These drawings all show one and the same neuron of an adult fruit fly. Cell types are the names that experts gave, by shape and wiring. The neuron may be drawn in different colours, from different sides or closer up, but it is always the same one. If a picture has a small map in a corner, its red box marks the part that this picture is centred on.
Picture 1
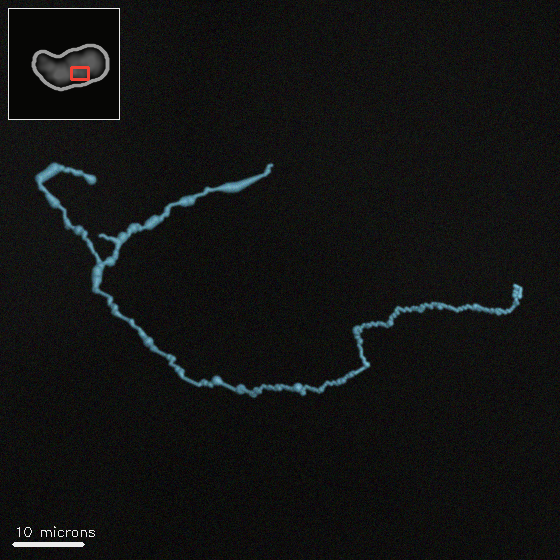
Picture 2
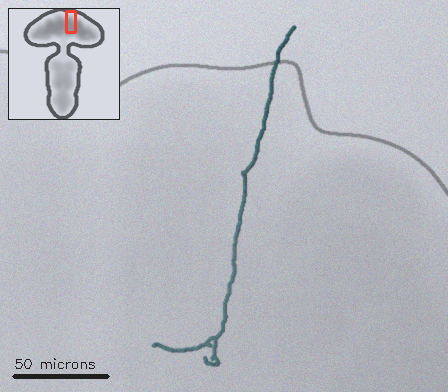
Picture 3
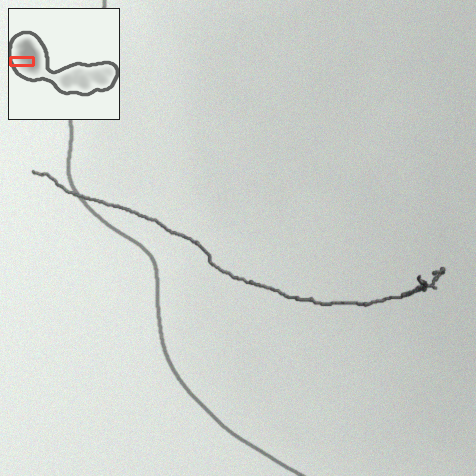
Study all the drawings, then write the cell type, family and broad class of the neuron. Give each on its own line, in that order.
JO-CM
class mechanosensory
sensory neuron entering the brain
